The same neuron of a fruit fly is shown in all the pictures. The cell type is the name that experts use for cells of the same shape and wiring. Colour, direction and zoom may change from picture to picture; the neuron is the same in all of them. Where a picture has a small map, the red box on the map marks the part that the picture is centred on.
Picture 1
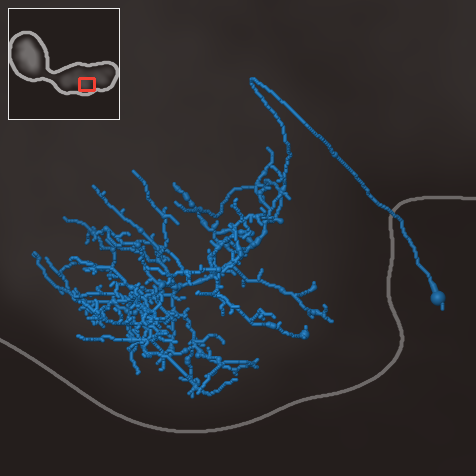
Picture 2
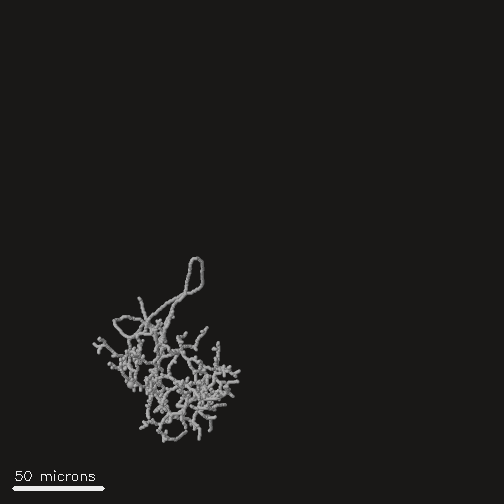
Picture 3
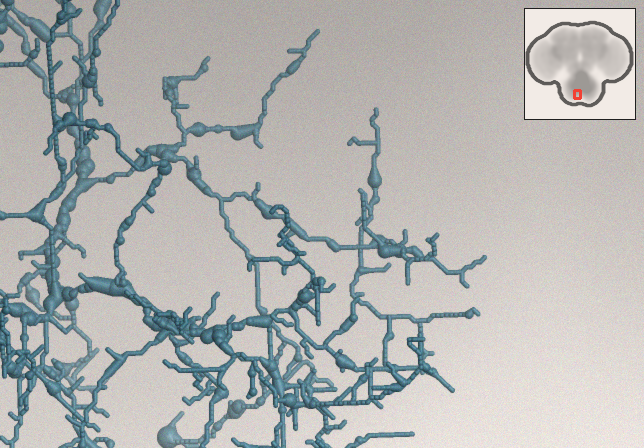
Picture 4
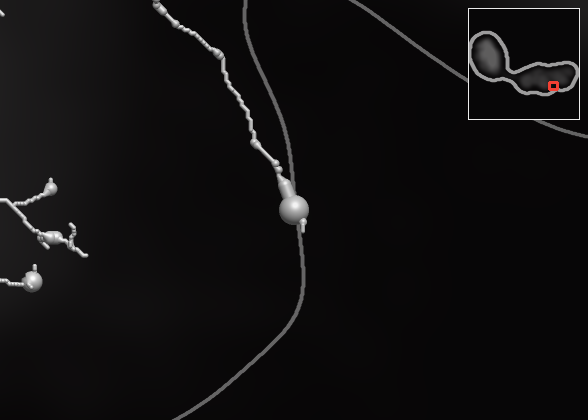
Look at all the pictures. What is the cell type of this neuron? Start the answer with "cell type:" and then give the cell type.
cell type: IN03A062_e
